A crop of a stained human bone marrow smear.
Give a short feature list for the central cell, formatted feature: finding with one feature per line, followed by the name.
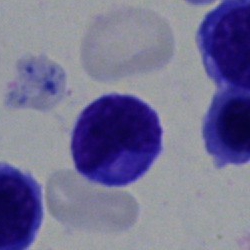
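Outline: round, smooth
Nucleus: fills most of cell
Chromatin: dark, dense purple
Lower part: paler crescent-shaped area
Cell type: lymphocyte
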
